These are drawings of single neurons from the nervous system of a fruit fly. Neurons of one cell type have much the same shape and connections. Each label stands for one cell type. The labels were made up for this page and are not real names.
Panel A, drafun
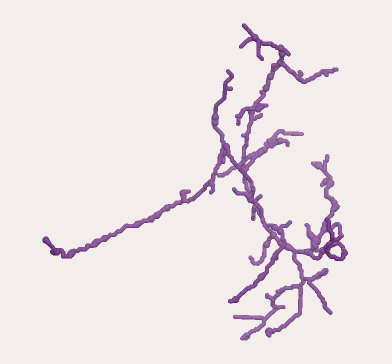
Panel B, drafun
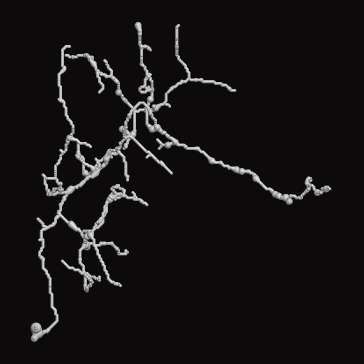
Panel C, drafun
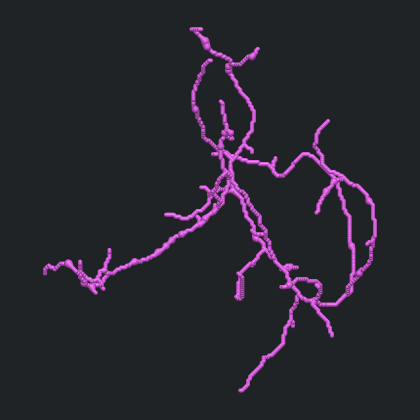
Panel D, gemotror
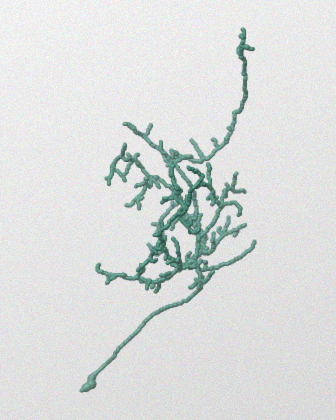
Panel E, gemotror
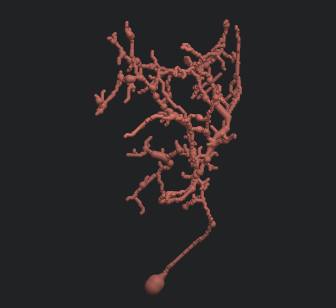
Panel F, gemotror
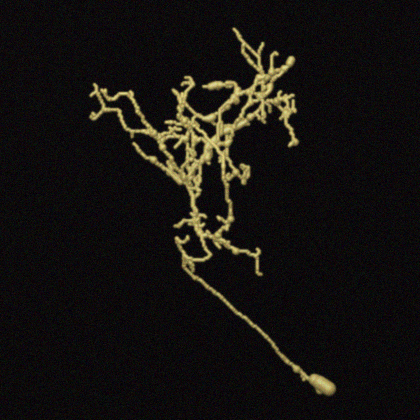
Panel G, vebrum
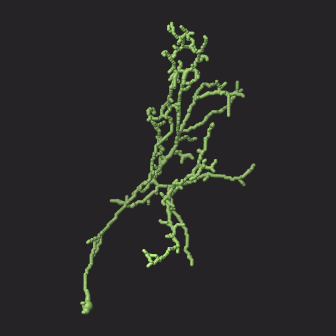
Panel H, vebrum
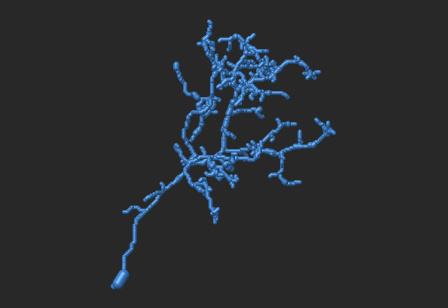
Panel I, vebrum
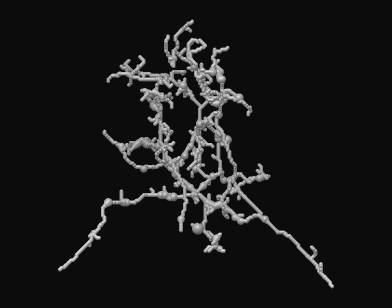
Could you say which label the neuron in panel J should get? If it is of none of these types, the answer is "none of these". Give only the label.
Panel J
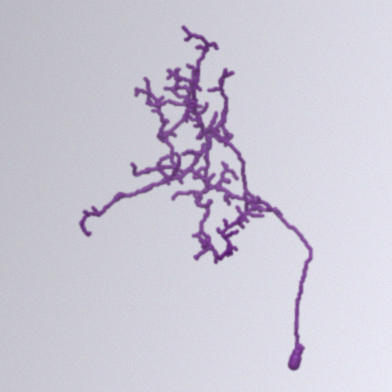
vebrum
